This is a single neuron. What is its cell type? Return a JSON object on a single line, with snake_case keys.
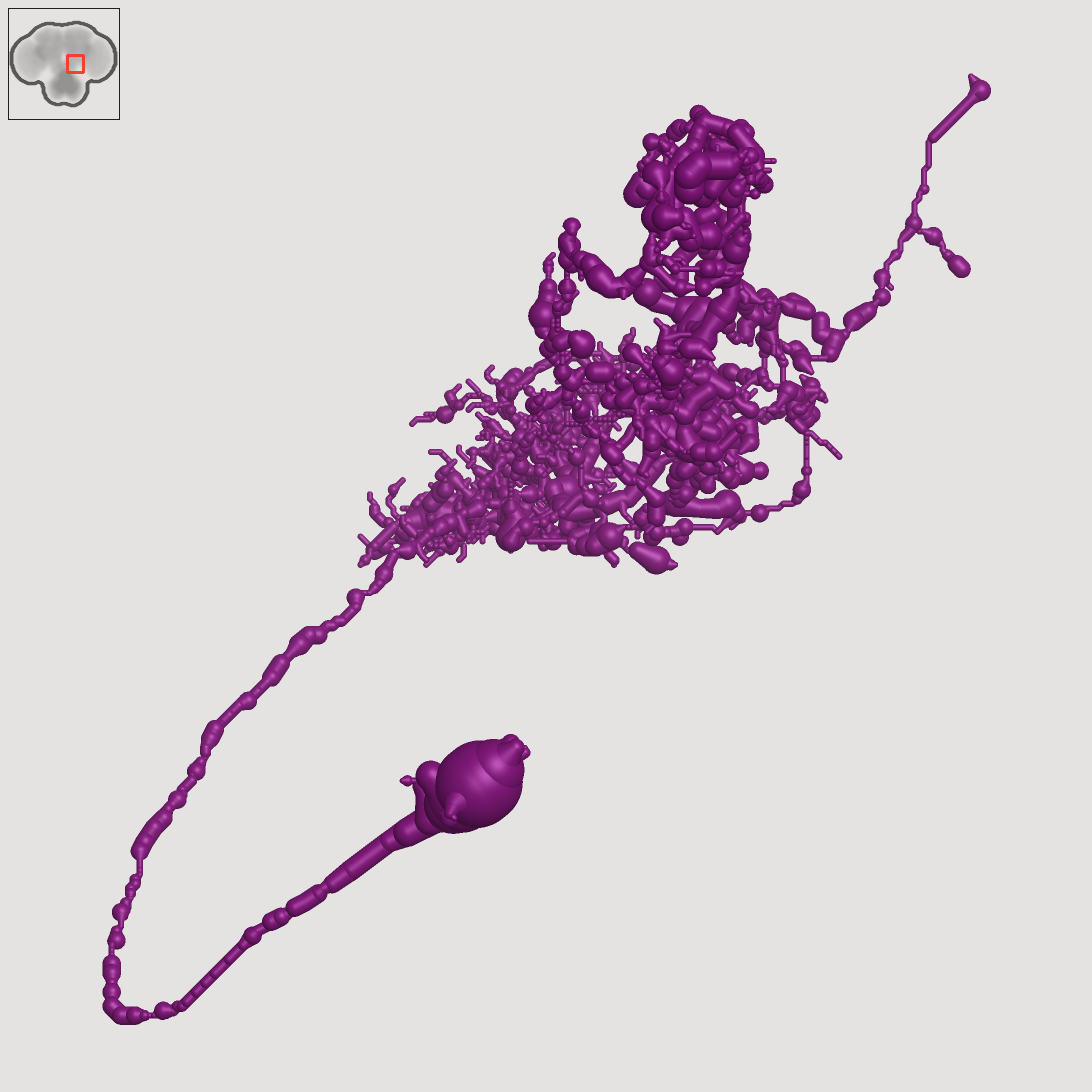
{"cell_type": "GNG636"}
